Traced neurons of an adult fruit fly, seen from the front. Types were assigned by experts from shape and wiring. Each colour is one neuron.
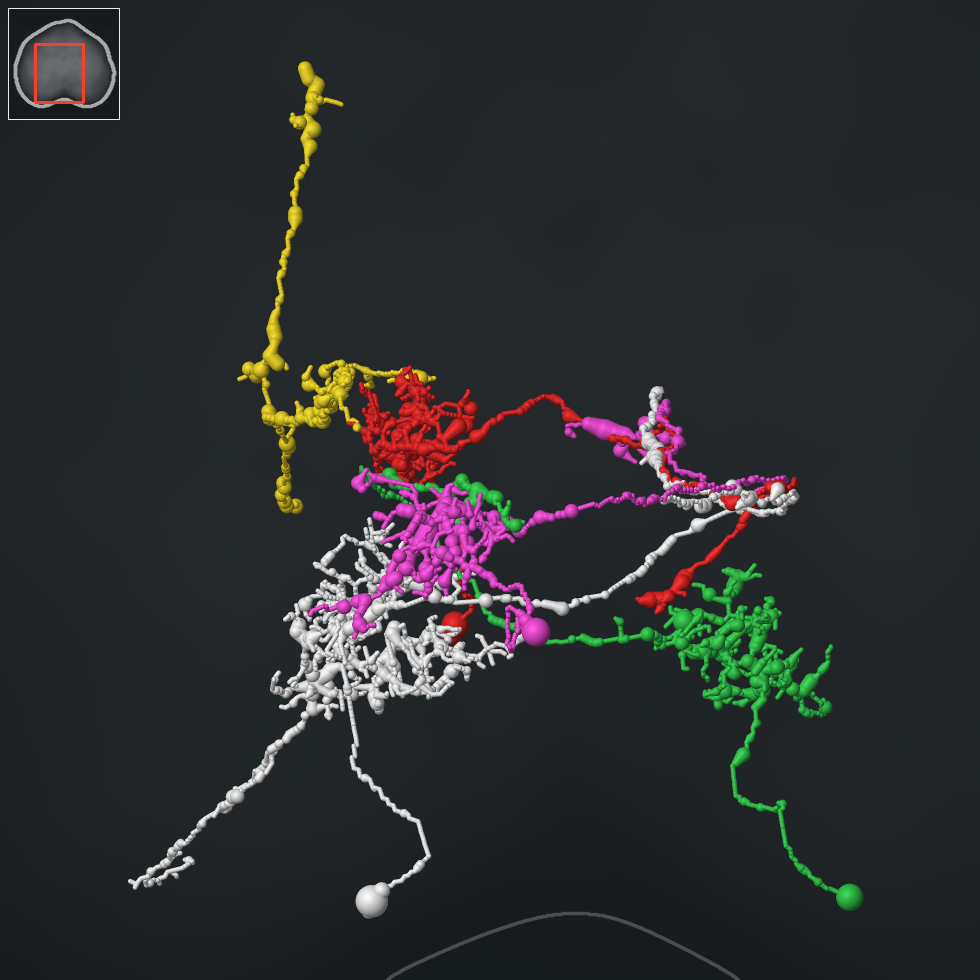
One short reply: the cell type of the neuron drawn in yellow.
SNpp41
